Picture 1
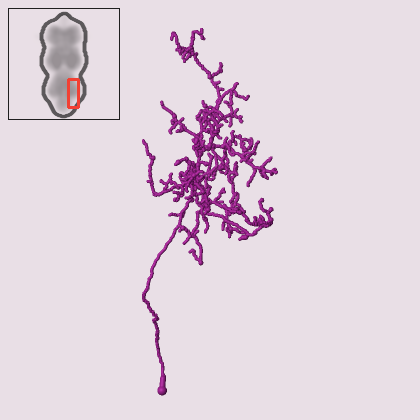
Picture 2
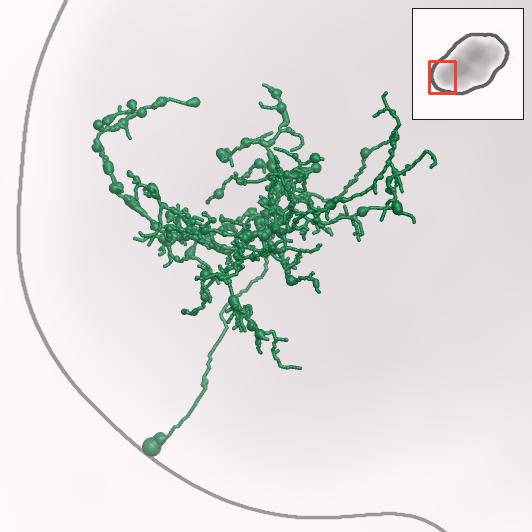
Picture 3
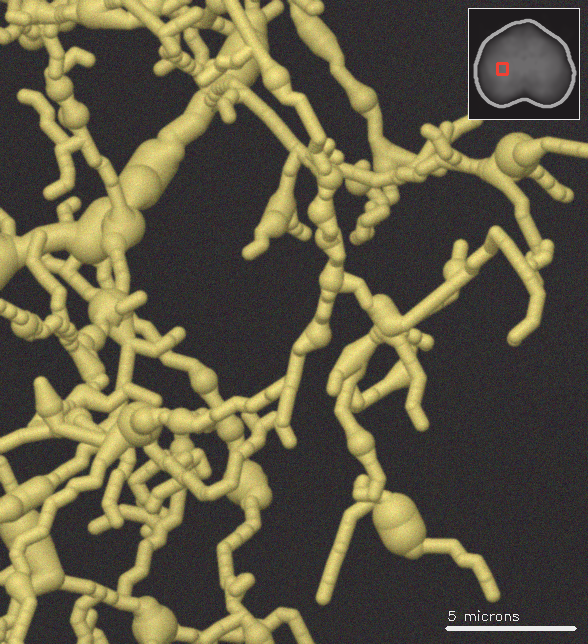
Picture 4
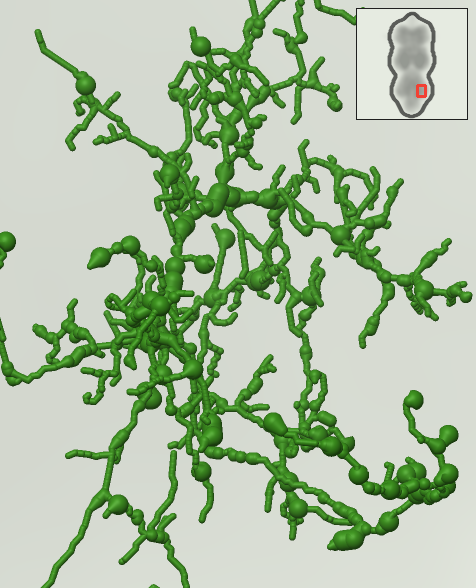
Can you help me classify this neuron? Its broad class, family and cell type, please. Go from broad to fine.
nerve-cord intrinsic neuron; hemilineage 20A.22A; IN20A.22A067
